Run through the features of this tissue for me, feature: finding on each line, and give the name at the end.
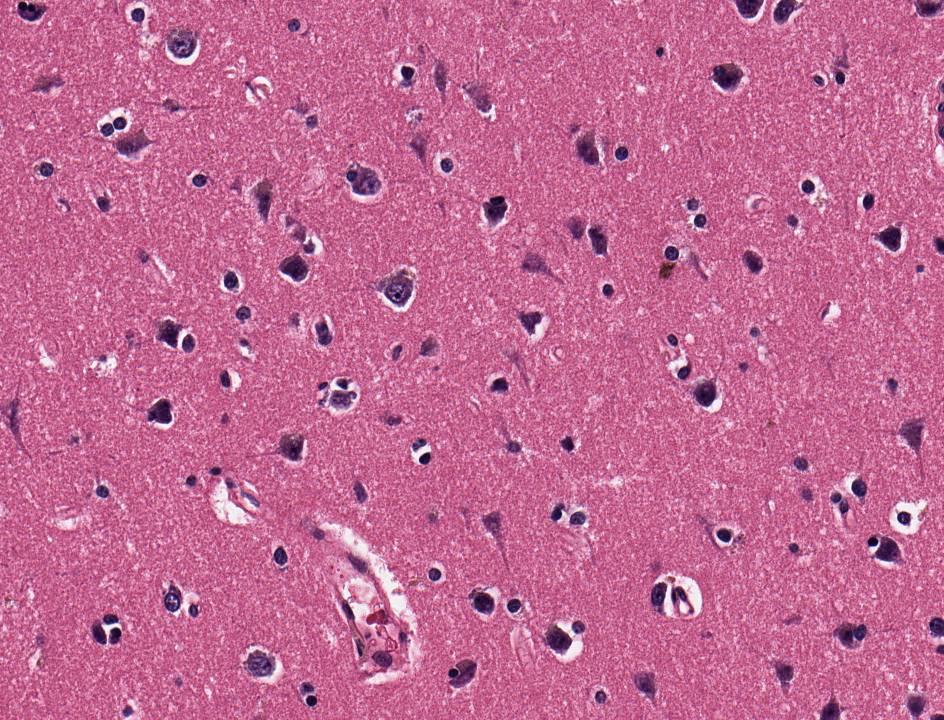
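Background: pale pink, finely granular neuropil
Cells: scattered singly
Glial nuclei: many, small, round, dark, little visible cytoplasm
Halos: clear, around many cells, neuropil retracted
Epithelium and glands: absent
Name: cerebral cortex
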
